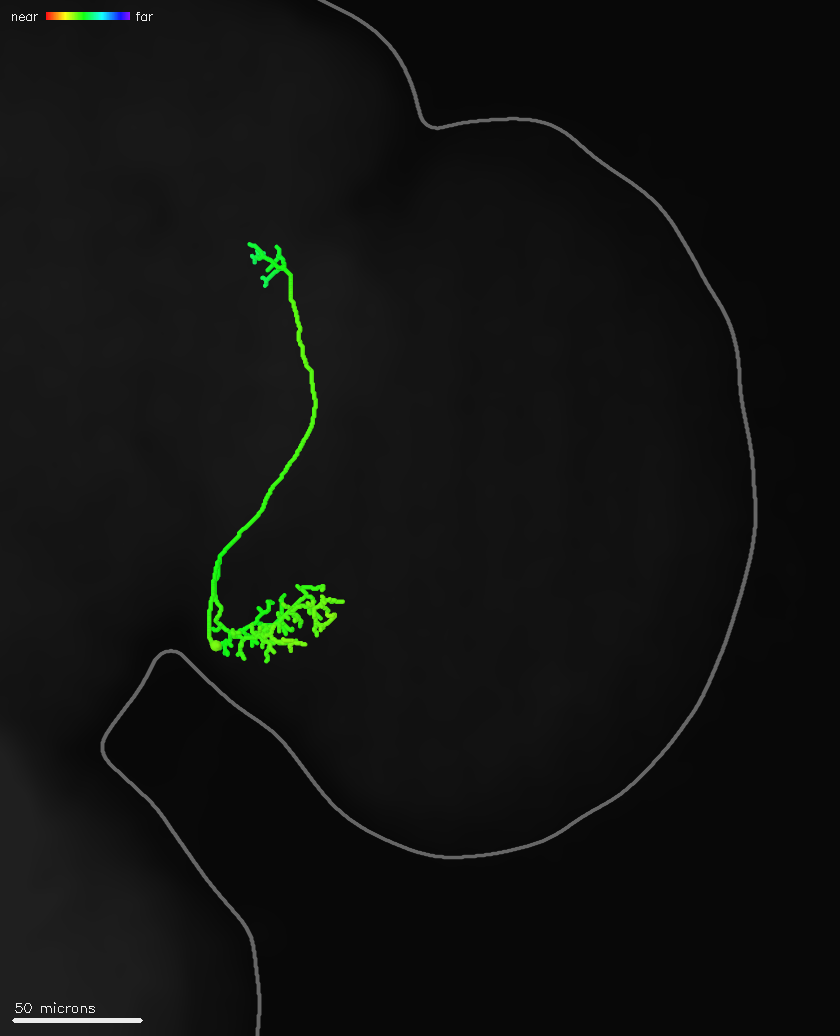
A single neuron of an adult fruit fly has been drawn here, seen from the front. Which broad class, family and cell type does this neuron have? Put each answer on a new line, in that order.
visual projection neuron
LoVP
LoVP1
